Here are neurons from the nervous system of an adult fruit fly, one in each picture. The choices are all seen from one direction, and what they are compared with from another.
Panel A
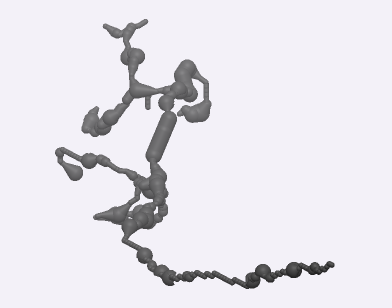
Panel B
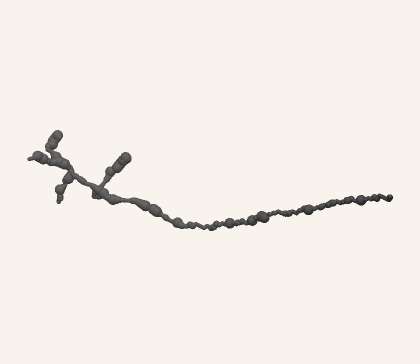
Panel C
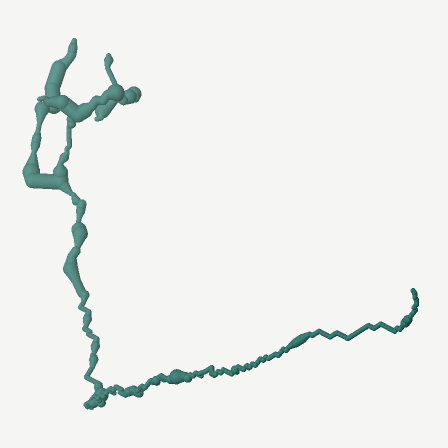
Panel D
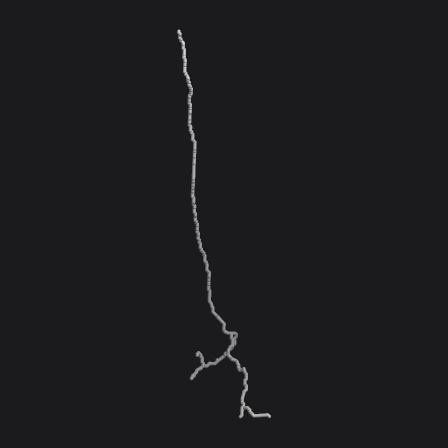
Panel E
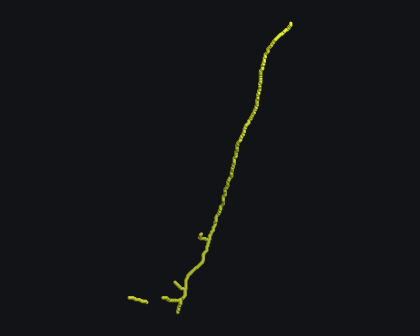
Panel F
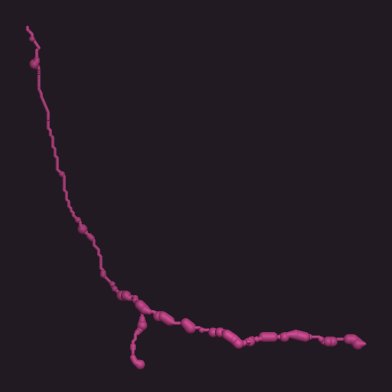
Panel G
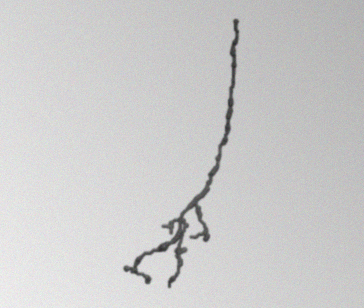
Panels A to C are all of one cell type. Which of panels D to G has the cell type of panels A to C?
Panel G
